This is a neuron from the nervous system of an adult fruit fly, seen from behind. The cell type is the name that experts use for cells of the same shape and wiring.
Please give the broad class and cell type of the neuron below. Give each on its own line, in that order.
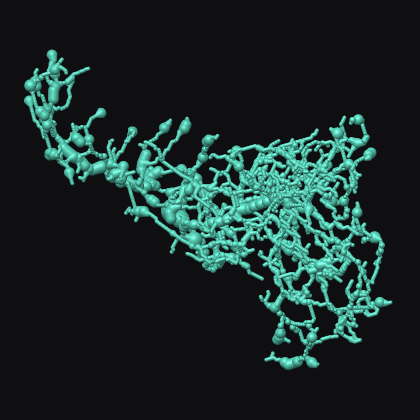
central-brain intrinsic neuron
PVLP086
